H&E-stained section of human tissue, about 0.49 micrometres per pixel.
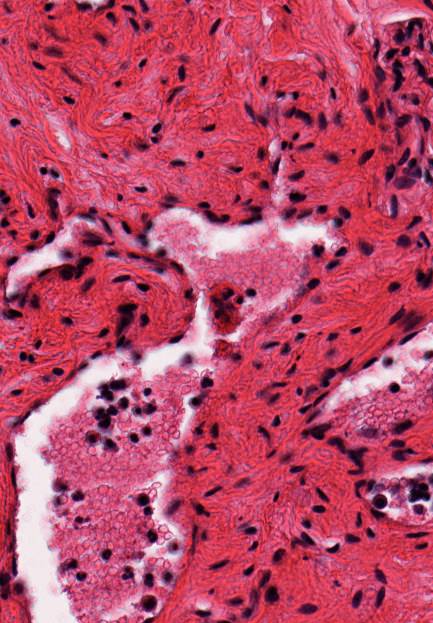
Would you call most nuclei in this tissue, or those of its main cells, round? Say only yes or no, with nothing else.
No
